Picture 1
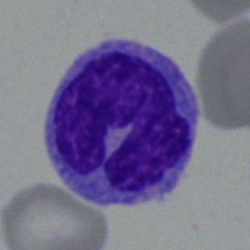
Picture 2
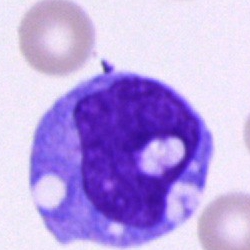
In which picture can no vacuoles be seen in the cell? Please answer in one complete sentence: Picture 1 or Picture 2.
The cytoplasm of the cell in Picture 1 contains no vacuoles.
